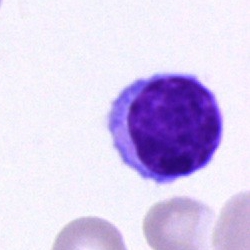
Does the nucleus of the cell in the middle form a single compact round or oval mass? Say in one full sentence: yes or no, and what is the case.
Yes, compact and round or oval, the nucleus is not drawn out into a band.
